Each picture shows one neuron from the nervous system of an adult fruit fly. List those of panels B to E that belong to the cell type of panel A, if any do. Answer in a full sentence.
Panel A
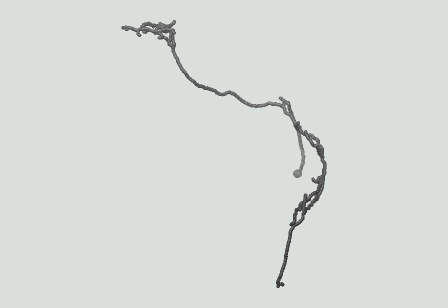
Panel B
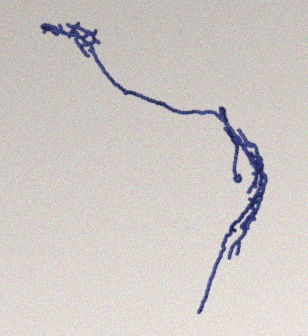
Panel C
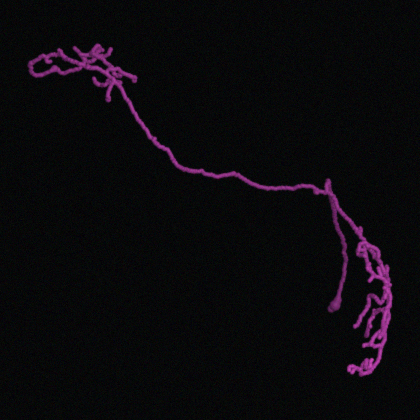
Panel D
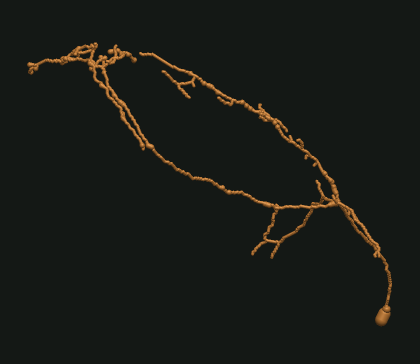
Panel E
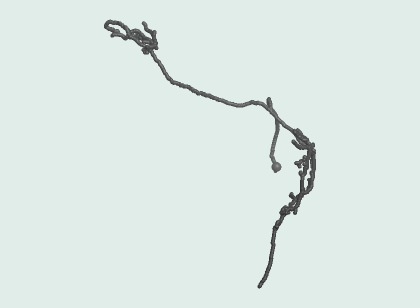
Panel B, panel C and panel E are of the same cell type.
